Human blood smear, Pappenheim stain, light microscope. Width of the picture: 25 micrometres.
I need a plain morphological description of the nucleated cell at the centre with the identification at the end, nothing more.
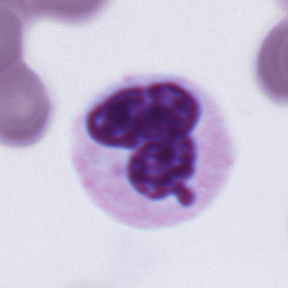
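Nucleus: three lobes, positioned toward the top of the cell. A small round knob on a thin stalk hangs from the lowest lobe, directed down and to the right. Chromatin dark purple, coarsely clumped. Cytoplasm pale pink. Cell about 14 micrometres across. Name: segmented neutrophil.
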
